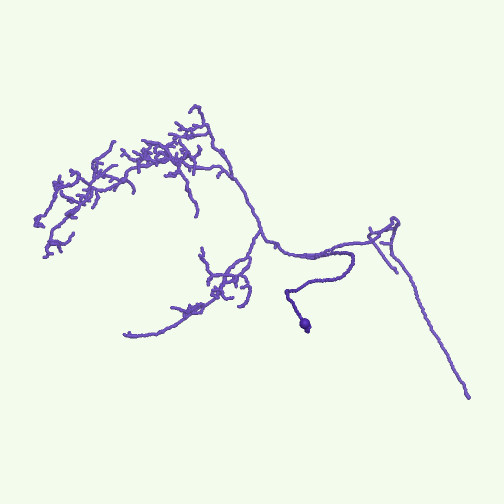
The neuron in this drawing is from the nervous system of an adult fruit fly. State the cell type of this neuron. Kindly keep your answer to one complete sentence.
As a matter of cell type, the neuron is IN23B049.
